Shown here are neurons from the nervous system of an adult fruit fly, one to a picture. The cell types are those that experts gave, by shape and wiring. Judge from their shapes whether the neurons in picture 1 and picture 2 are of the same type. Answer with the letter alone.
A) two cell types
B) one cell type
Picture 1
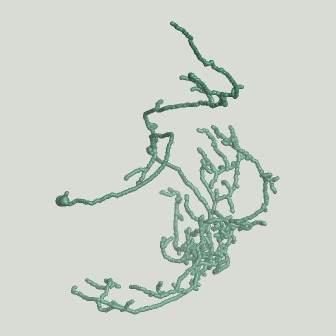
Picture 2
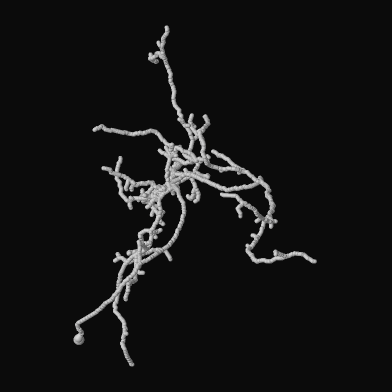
A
